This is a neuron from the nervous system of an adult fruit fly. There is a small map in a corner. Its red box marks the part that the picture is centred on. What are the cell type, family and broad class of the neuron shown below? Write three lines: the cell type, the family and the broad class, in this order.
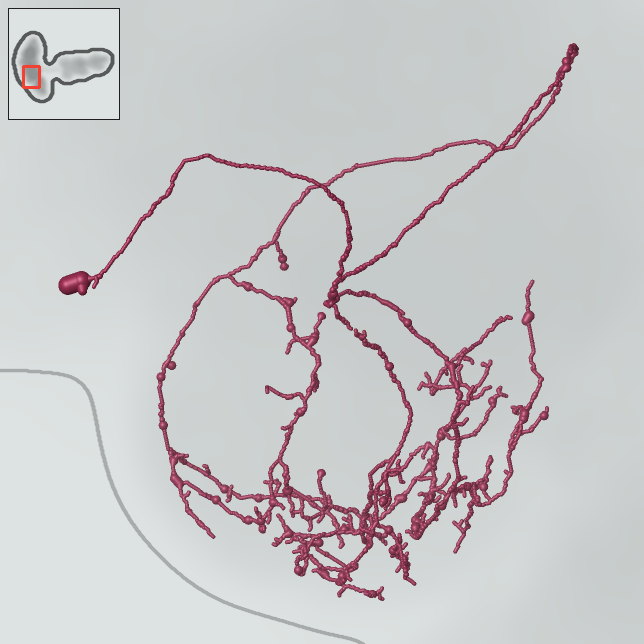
AVLP454_a1
hemilineage LALv1_ventral
central-brain intrinsic neuron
